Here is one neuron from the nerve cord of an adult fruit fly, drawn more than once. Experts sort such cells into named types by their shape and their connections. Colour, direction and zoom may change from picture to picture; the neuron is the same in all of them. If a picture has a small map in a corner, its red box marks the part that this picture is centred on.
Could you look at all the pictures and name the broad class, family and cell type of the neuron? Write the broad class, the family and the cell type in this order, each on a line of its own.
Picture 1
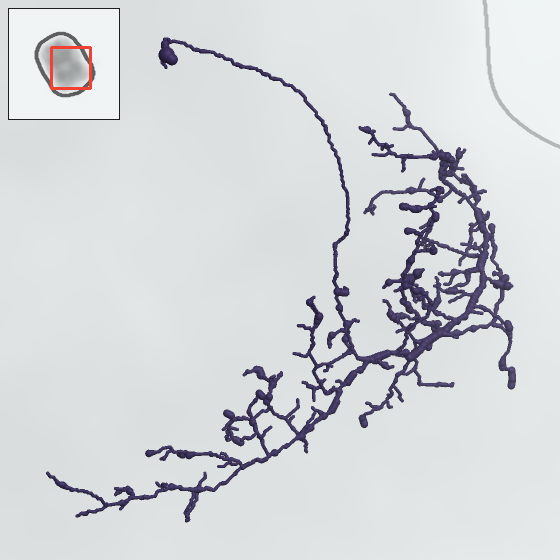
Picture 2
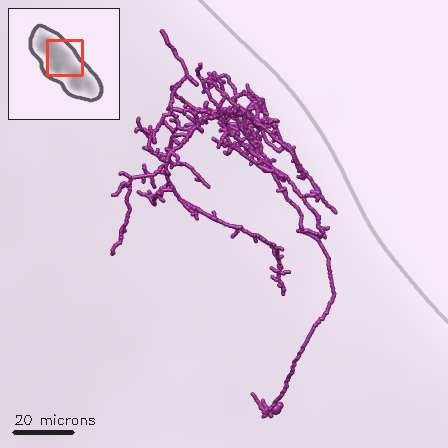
nerve-cord intrinsic neuron
hemilineage 03B
IN03B058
